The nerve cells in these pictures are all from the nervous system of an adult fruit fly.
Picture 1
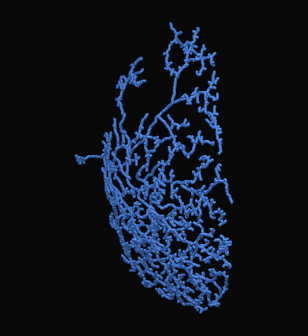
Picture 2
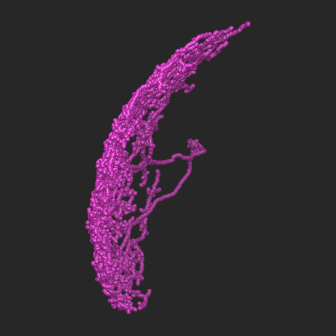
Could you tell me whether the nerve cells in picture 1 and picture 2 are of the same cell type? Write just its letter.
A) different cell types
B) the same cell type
B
